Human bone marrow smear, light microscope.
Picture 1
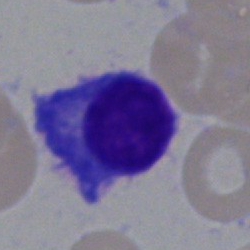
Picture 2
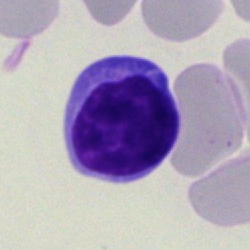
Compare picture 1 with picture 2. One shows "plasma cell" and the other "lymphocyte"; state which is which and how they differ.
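Picture 1: plasma cell. Picture 2: lymphocyte. Cytoplasm, picture 1: deep blue, most of it to the left of the nucleus, only a thin rim on the right.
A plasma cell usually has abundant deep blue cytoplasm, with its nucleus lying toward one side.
Cytoplasm, picture 2: a thin blue rim, widest along the top of the cell.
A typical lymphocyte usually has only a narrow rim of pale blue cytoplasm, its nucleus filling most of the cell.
Chromatin: dark purple and dense in picture 1; dark purple and clumped in picture 2, with paler patches between the clumps.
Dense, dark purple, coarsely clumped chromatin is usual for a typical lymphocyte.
Outline: picture 1 ragged along the left edge, with several small irregular projections; picture 2 smooth and roughly round, with no surface projections. Granules: none distinct in either cell. Picture 2: no vacuoles in the cytoplasm. Picture 1: pale red cells without nuclei lie around the cell.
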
